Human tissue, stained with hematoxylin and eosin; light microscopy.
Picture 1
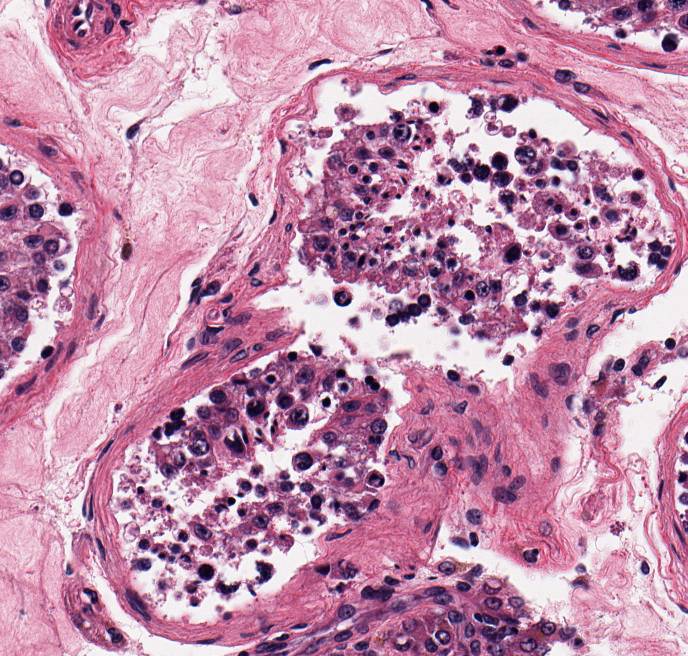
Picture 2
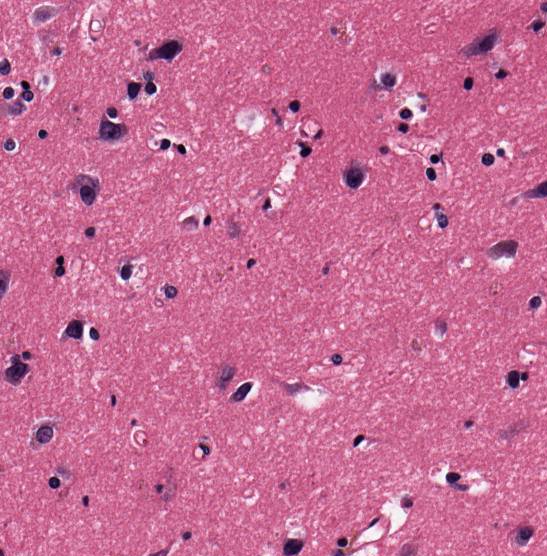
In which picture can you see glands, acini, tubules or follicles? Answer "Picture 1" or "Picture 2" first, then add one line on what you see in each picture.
Picture 1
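Picture 1: Each tubule is bounded by a thick wall of concentric layers of flattened spindle-shaped nuclei in pink fibrous tissue.
Picture 2: The field is a finely granular pink matrix with cells scattered singly and fairly evenly throughout, without glands or epithelium.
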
